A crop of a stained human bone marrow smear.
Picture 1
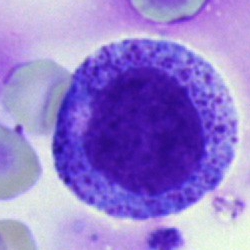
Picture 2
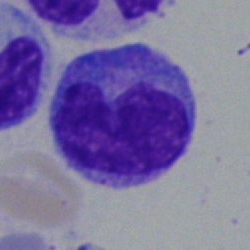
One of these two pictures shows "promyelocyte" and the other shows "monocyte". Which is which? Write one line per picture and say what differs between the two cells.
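Picture 1 is a promyelocyte. The cytoplasm holds many dark purple granules.
Picture 2 is a monocyte. No distinct granules are visible in the cytoplasm.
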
